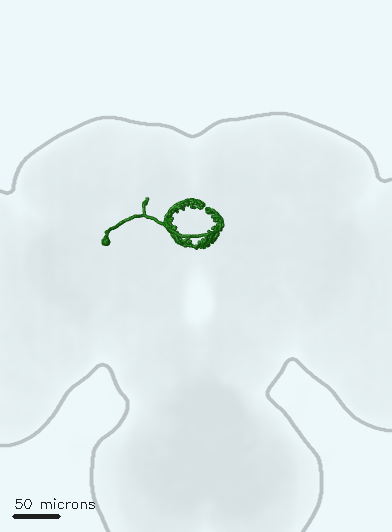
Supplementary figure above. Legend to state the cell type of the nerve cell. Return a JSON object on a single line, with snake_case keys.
{"cell_type": "ER4d"}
